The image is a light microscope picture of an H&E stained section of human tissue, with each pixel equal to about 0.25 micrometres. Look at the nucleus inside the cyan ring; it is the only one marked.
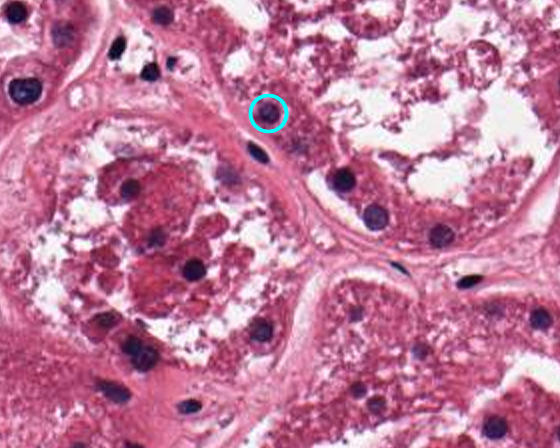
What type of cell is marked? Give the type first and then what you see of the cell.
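This is a proximal tubule cell. The nucleus is round and dark, about the same size as the other round nuclei lining this tubule. The nucleus sits near the outer edge of the tubule wall, close to the thin pink band separating this tubule from its neighbour. Just beside it, across that thin pink band, lies a flattened, elongated dark nucleus.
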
